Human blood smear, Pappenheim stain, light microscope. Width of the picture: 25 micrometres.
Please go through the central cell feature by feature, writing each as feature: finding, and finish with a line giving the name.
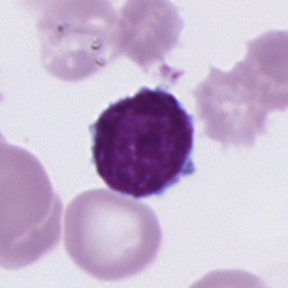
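Nucleus shape: round, without lobes or a clear indentation
Chromatin: dense, dark purple, coarsely clumped
Cytoplasm: scant, barely visible pale blue rim
Cell edge: a few tiny ragged pale projections
Cell size: about 10 micrometres across
Nucleus size: about 9 micrometres across
Nuclear share: about 90% of the cell's area
Name: typical lymphocyte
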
